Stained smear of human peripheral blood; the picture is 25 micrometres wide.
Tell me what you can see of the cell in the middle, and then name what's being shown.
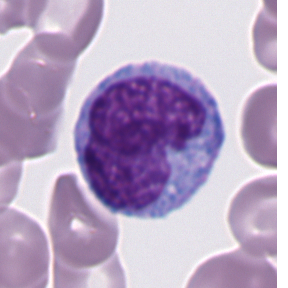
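Let me start with size: the cell is about 13 micrometres across. The nucleus, about 12 by 10 micrometres, fills about 60% of the cell's area, and a deep notch indents it on the right side. Within it the chromatin looks lacy and folded, not arranged in coarse dark blocks. The cytoplasm is widest inside that notch, at the lower right. Its texture is finely dusty, and I see no coarse granules. Putting that together, this is a monocyte.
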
